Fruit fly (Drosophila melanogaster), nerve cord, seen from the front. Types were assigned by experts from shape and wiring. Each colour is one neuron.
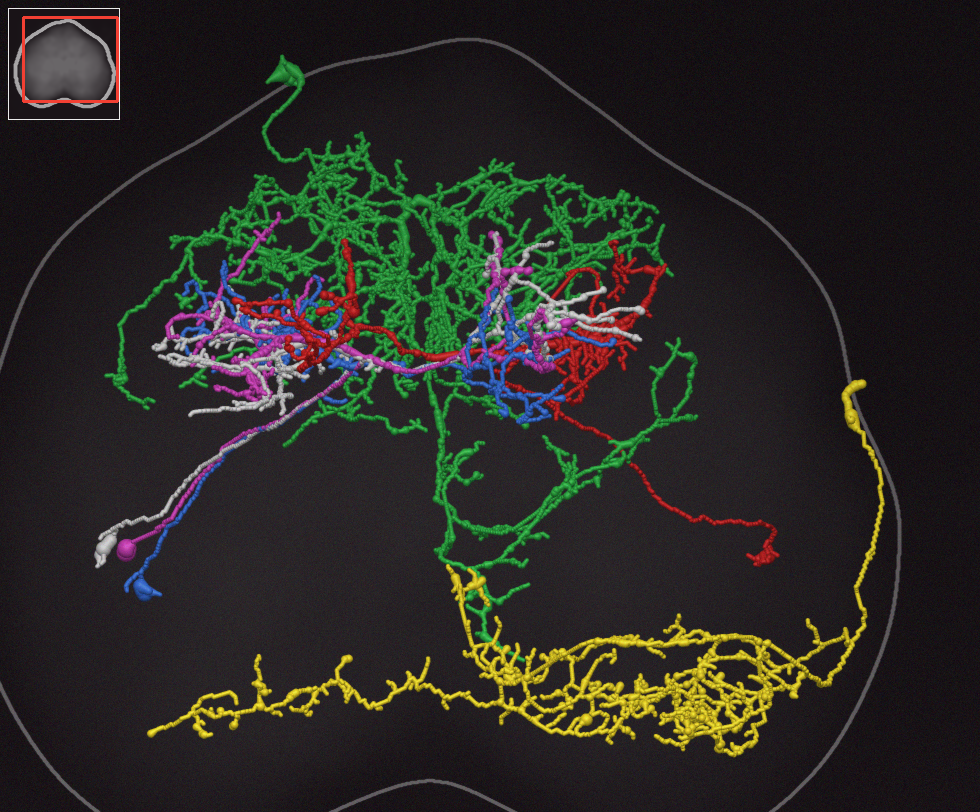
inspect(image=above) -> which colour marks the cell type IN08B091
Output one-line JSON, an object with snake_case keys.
{"colour": "white"}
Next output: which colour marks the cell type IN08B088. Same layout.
{"colour": "magenta"}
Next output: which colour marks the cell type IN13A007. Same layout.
{"colour": "yellow"}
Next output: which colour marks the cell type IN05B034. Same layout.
{"colour": "green"}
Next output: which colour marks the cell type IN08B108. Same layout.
{"colour": "blue"}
